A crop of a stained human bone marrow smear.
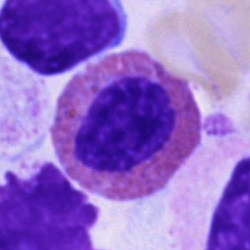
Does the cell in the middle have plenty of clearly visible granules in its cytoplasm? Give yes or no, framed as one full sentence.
Yes, there is a large number of visible granules in the cell's cytoplasm.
